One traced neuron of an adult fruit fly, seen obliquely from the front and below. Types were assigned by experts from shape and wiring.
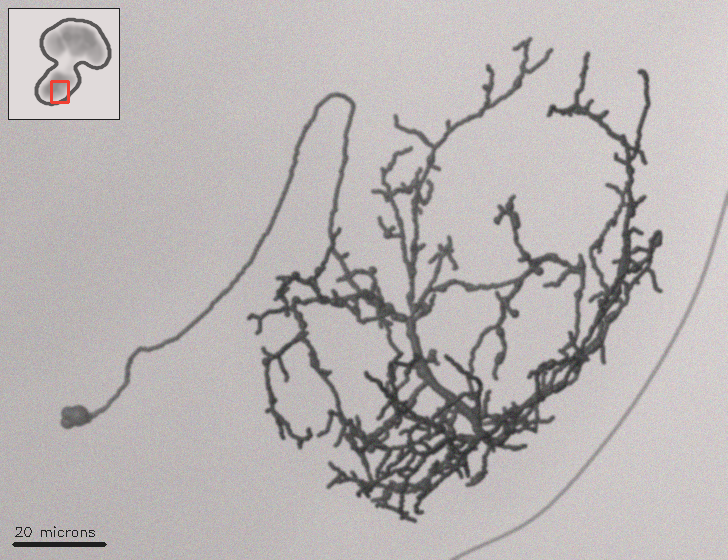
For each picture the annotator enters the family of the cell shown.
hemilineage 03A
